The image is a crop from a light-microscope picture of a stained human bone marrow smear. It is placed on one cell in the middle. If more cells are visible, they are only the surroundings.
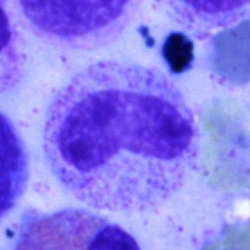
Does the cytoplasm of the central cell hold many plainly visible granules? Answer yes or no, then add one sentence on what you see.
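Yes. Fine pink-purple granules are scattered throughout the cytoplasm.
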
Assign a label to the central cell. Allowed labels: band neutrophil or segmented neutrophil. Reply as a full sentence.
The central cell, amid any neighbouring cells, is a band neutrophil.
